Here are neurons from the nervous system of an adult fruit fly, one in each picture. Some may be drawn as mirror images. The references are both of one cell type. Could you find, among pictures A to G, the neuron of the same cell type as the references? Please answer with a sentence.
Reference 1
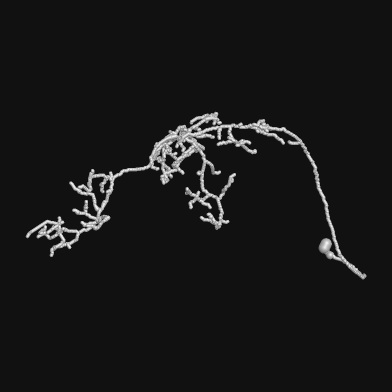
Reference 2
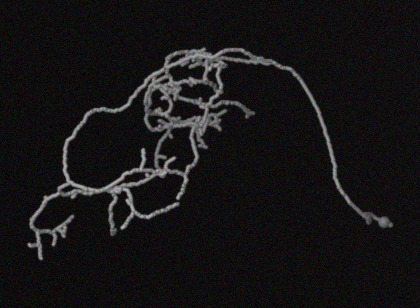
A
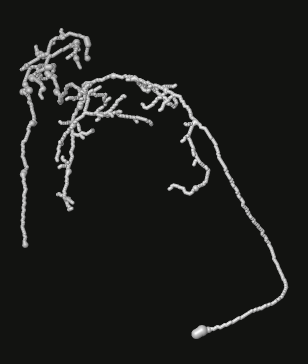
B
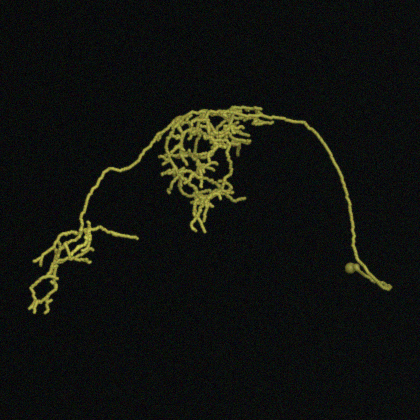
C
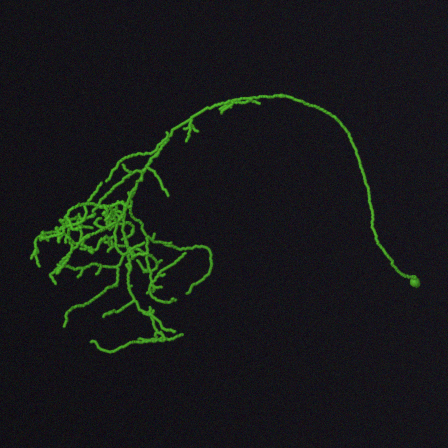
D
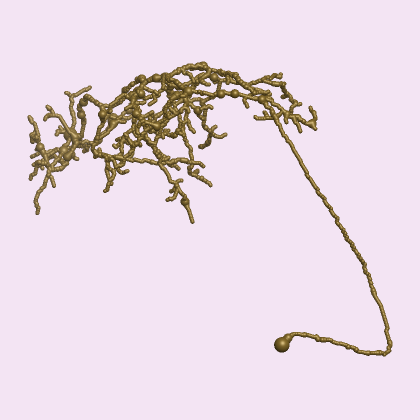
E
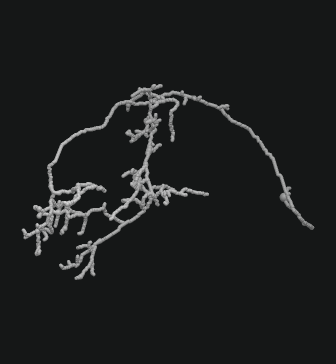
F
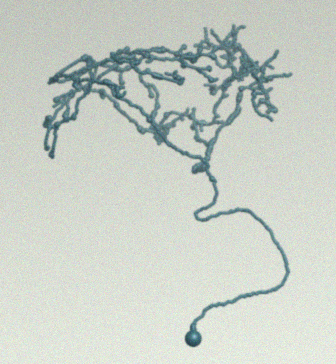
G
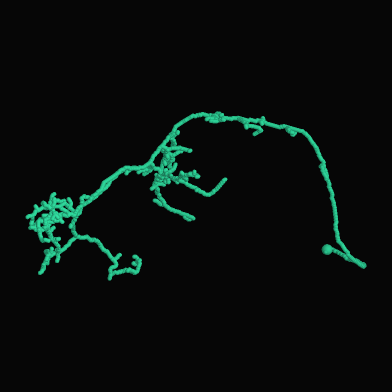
Picture D shows a neuron of the same cell type.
